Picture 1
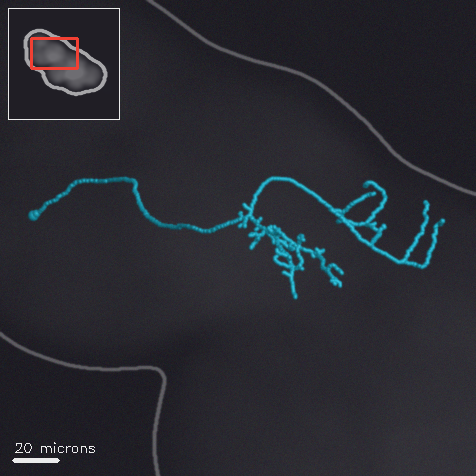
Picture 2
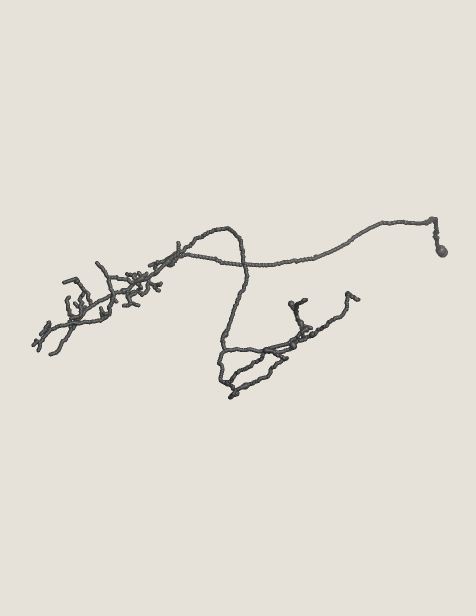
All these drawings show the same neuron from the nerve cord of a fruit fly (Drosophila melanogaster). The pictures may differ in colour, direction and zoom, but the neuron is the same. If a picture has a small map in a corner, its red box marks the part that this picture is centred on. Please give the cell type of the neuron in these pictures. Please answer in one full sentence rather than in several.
The cell type this neuron represents is IN06A136.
